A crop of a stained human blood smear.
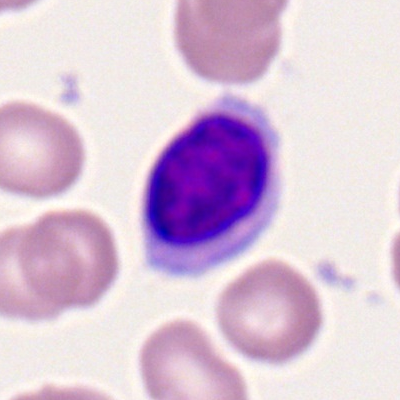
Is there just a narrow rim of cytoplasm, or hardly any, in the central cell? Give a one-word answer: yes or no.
Yes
